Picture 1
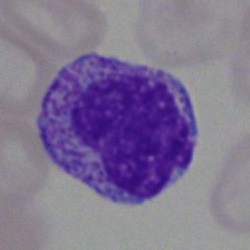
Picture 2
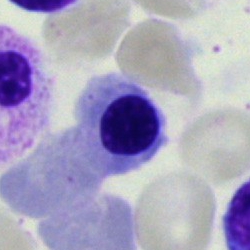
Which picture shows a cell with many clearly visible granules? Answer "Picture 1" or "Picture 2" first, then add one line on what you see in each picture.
Picture 1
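Picture 1: The cytoplasm is speckled with fine purple granules on a paler bluish background.
Picture 2: The cytoplasm shows no granules.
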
